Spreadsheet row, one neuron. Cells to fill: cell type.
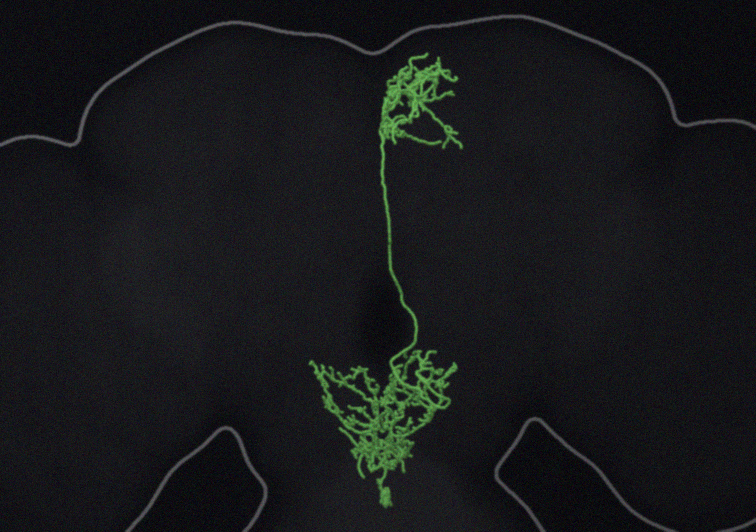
GNG324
